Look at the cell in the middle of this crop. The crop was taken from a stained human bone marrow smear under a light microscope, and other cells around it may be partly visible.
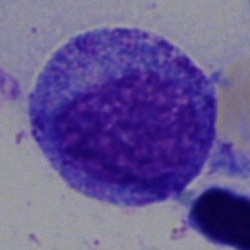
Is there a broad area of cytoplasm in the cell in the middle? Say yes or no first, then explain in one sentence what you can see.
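No. The nucleus fills most of the cell, leaving the widest band of cytoplasm along the top.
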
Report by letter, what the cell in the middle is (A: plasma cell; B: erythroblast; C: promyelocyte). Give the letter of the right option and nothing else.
C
